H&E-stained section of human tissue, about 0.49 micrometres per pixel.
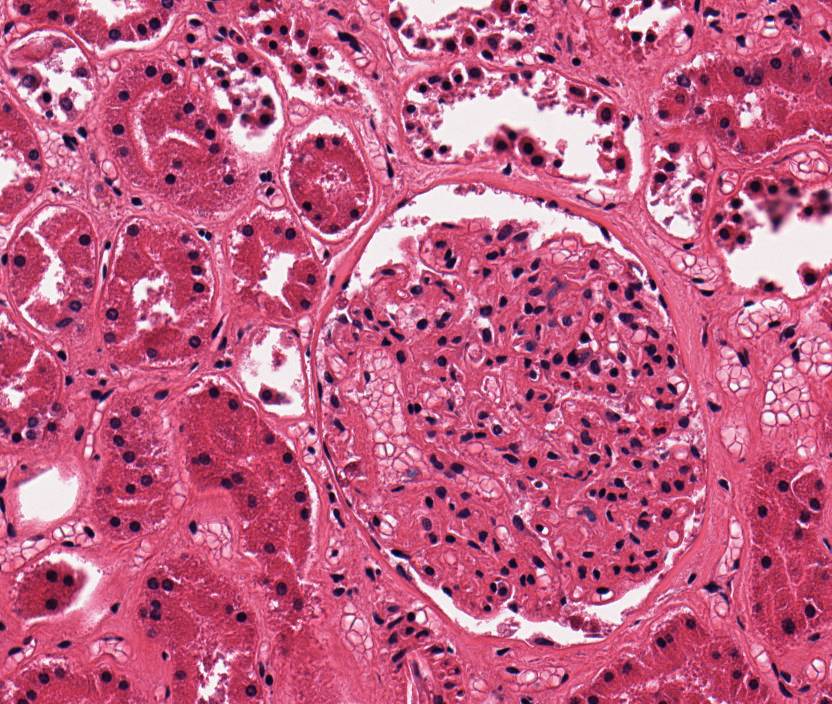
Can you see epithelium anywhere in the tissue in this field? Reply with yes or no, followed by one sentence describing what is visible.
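Yes. The tubules on the left side are lined by cells with abundant pink granular cytoplasm and round dark nuclei.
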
